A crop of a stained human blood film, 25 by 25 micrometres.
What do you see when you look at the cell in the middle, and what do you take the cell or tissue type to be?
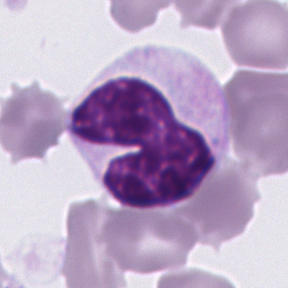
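See how the notch in the nucleus opens toward the left side of the cell? The nucleus itself sits toward the lower left, which leaves the widest band of cytoplasm at the upper right. That cytoplasm is pale lilac, with faint, fine purplish granules scattered through it. What you have here is a band neutrophil.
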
